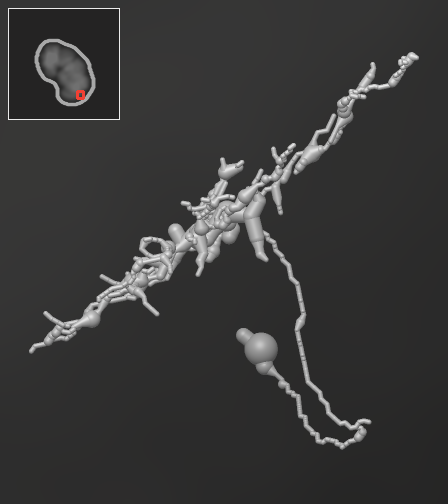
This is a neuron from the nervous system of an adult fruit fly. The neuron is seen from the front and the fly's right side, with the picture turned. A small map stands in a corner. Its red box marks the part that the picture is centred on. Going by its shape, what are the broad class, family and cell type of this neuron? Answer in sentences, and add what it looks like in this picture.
This is an optic-lobe intrinsic neuron. The family is Dm. It is of cell type Dm8b. The picture shows dozens of branch ends. As drawn here it is about as wide as it is tall.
